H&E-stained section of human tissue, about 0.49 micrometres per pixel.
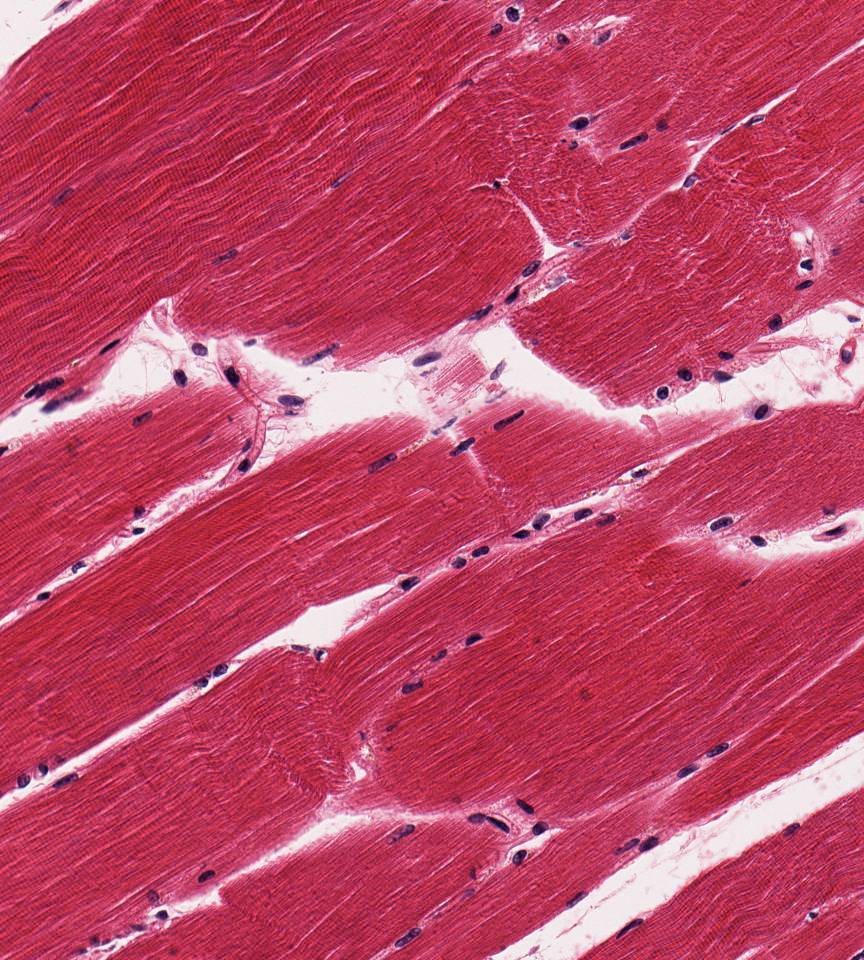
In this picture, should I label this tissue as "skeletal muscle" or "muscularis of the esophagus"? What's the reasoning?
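Skeletal muscle. Fine transverse cross-striations run along the fibres.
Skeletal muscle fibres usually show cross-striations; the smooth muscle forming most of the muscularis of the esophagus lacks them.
Dark, elongated nuclei at fibre edges.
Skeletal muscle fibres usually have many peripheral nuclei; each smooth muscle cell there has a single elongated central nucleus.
No dark intercalated discs; no fat cells between fibres.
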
